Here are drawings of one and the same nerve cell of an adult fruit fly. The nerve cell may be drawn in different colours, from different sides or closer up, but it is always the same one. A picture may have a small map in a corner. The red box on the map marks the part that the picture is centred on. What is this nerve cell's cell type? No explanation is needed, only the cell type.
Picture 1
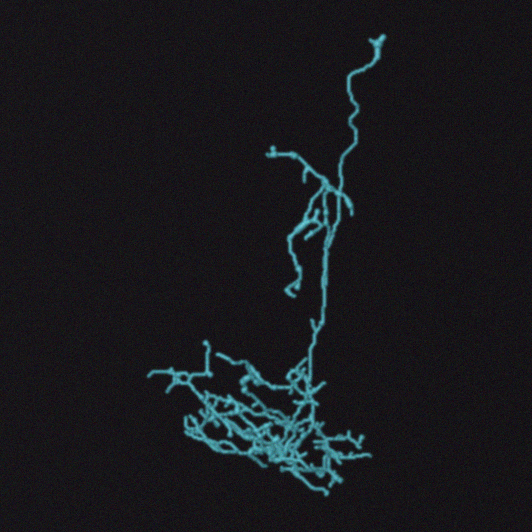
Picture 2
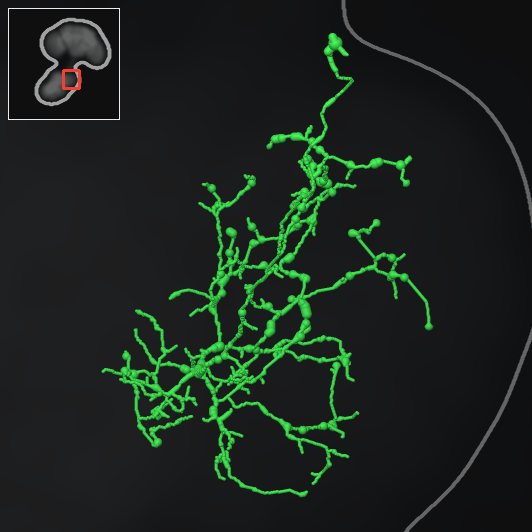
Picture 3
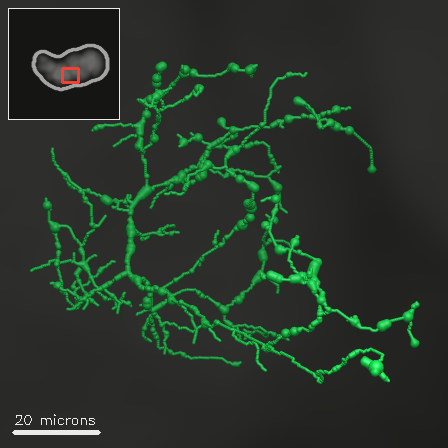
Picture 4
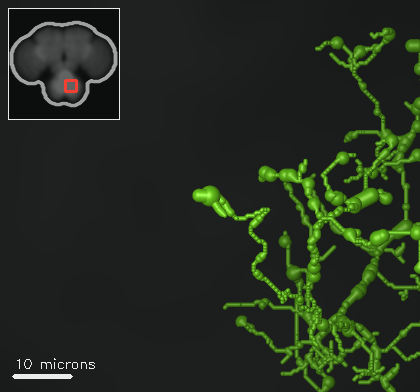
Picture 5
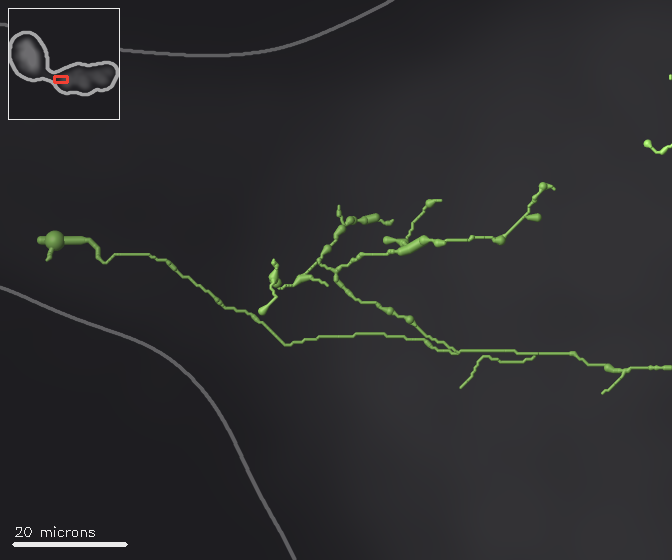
IN16B077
